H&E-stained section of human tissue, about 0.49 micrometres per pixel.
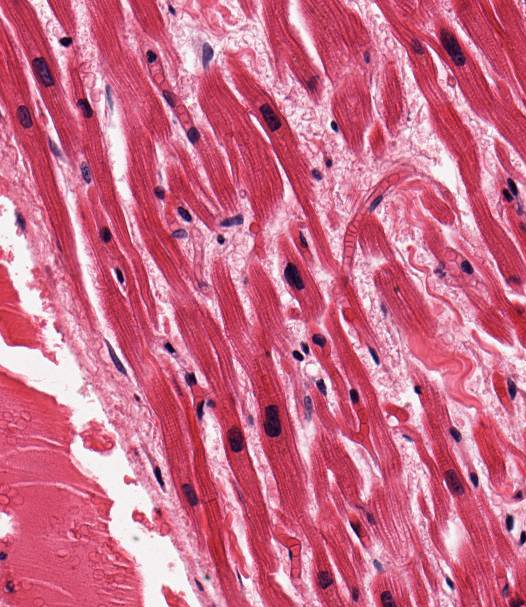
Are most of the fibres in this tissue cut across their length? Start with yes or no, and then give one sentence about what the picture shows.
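No. Long parallel muscle fibres fill most of the field and run obliquely from upper left to lower right.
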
